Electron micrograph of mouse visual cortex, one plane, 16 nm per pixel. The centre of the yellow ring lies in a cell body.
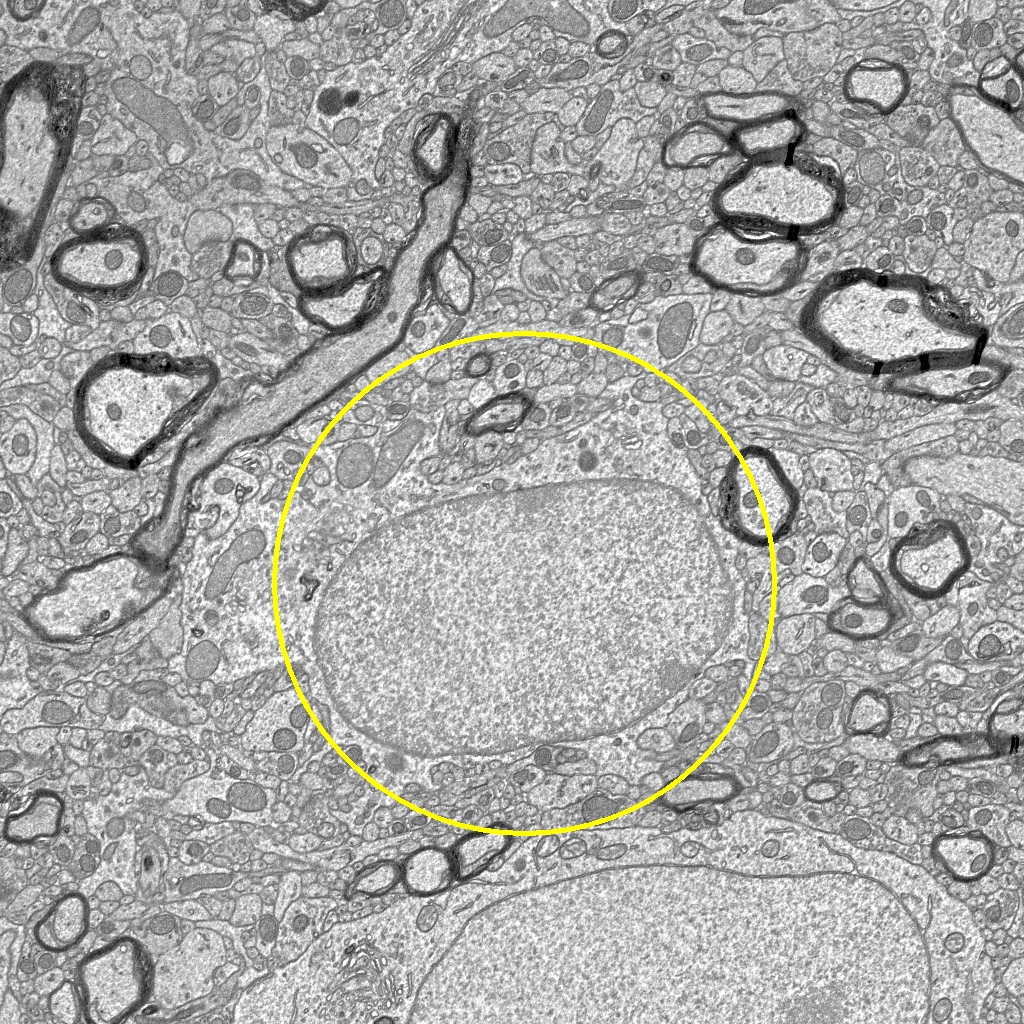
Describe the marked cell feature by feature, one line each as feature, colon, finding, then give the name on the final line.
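Nucleus: whole, a long oval, long axis roughly horizontal
Envelope: smooth, no deep folds
Chromatin: finely speckled, evenly spread, no thick dark clumps at the envelope
Cytoplasm: no large dark dense bodies near the nucleus
Name: astrocyte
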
